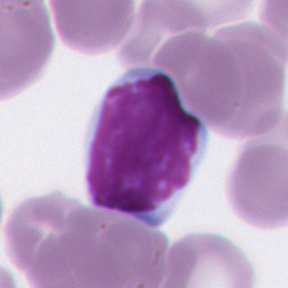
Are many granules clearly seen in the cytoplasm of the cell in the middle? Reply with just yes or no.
No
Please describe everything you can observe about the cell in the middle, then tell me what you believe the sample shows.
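On the chromatin: it stains dense and dark purple. On the nuclear outline: a shallow angular notch sits on its upper right side. On the cytoplasm: what can be seen is pale blue, and the rim is widest along the lower edge of the cell. The name is typical lymphocyte.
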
